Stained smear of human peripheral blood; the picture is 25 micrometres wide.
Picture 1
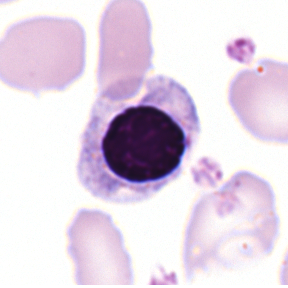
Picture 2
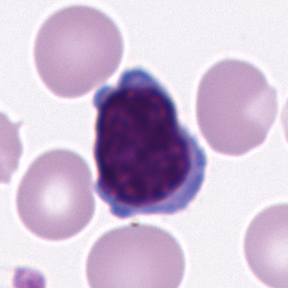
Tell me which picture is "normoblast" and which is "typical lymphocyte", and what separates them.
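The first picture is the normoblast and the second the typical lymphocyte. The normoblast's nucleus is round in outline and about 7 micrometres across, with dense dark purple chromatin throughout and no visible nucleoli.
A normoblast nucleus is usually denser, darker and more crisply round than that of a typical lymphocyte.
Its cytoplasm is pale greyish-lilac.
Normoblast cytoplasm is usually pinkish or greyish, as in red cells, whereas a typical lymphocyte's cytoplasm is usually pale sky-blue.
The normoblast's outline is smooth, without surface projections, and a red cell touches its upper edge. The typical lymphocyte measures about 13 by 10 micrometres, and its oval nucleus, about 11 by 8 micrometres, fills about 70% of the cell's area.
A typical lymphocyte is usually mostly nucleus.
Its chromatin is dense and dark purple with coarse clumps, and no distinct nucleoli are seen. The cytoplasm shows neither distinct granules nor vacuoles. In contrast to the normoblast's smooth edge, the lymphocyte's outline is irregular, with small bulges of cytoplasm at the top and right edge. Red cells lie around it without overlapping it.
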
